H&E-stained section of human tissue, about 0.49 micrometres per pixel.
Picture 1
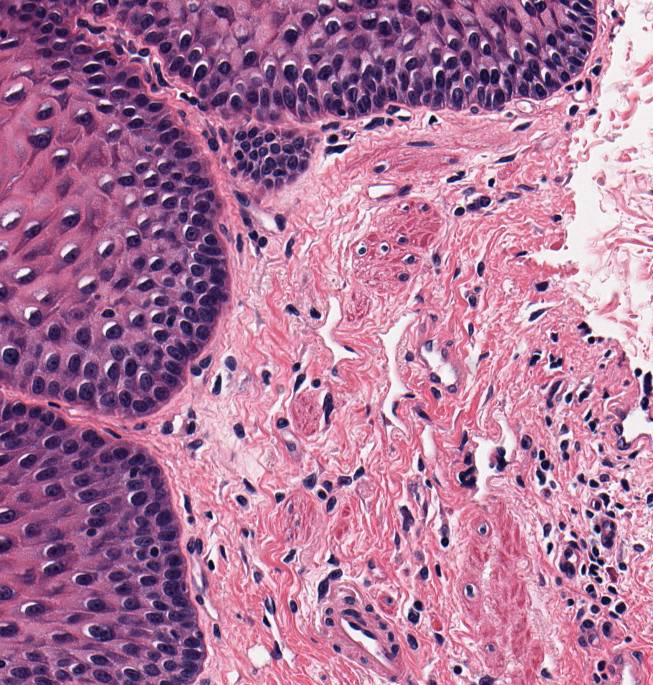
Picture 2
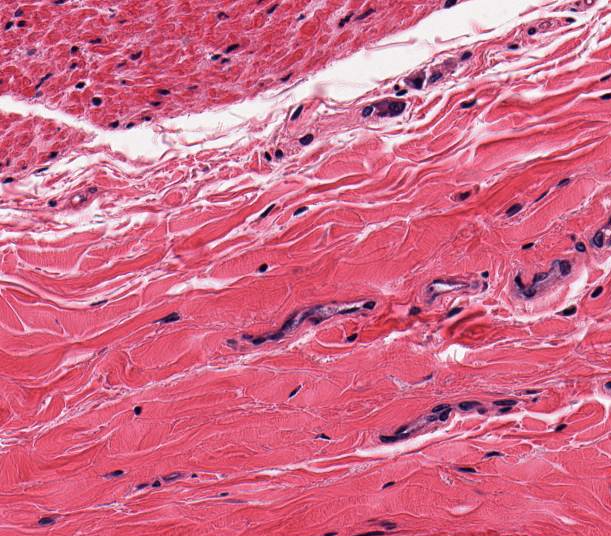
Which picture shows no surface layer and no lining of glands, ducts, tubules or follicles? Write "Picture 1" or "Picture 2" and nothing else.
Picture 2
